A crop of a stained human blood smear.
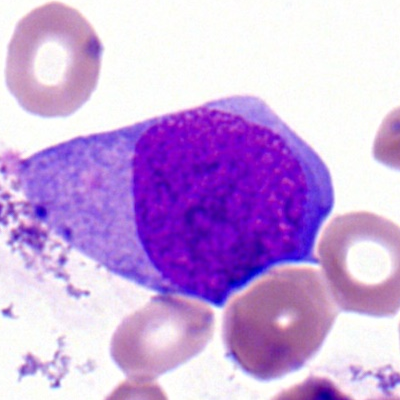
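Myeloblast in a stained human blood smear. Its outline is irregular and tapers toward the left side. The nucleus sits off-centre toward the right, while the abundant, pale blue-lilac cytoplasm extends well beyond it to the left.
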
